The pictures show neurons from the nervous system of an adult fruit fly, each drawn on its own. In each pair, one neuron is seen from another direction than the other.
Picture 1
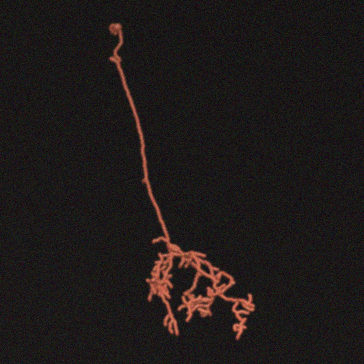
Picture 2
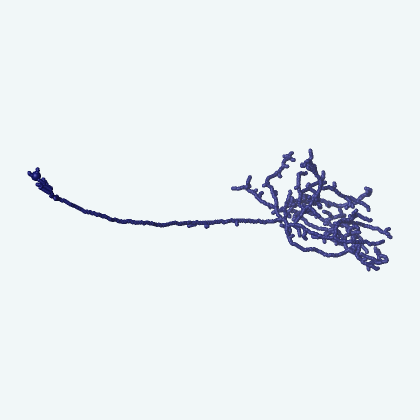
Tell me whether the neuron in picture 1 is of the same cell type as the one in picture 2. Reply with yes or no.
no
